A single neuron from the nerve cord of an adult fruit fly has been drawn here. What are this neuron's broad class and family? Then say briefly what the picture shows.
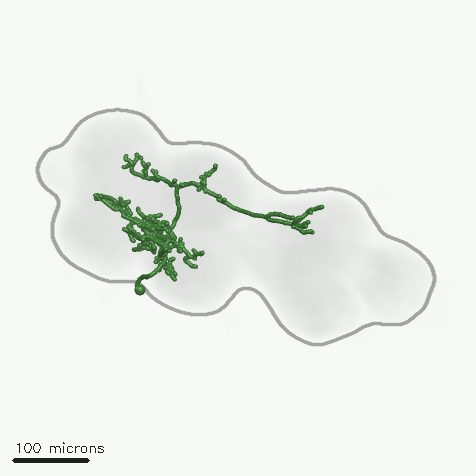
It is a nerve-cord intrinsic neuron. Its family is hemilineage 08B. From left to right in the picture it spans about 300 microns. In this view it is wider than it is tall.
